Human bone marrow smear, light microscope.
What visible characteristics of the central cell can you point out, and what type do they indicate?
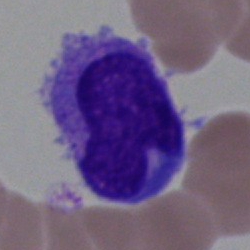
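Starting at the edge, many small knob-like projections stand out, mostly along the left and upper margins. Next, the nucleus is indented into a kidney-like shape and sits toward the right. Last, the chromatin is dark purple and dense. So the cell is a monocyte.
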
